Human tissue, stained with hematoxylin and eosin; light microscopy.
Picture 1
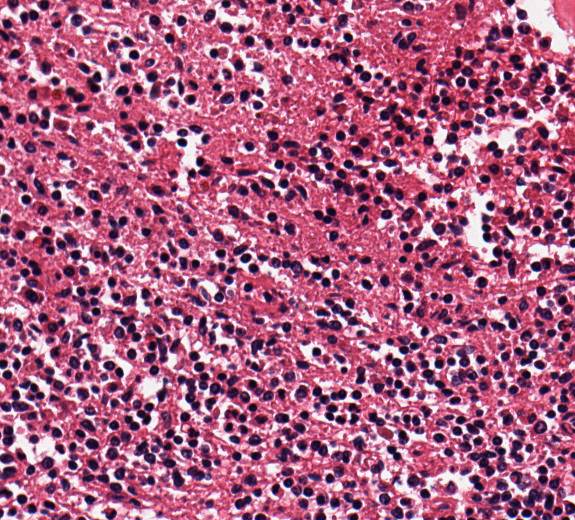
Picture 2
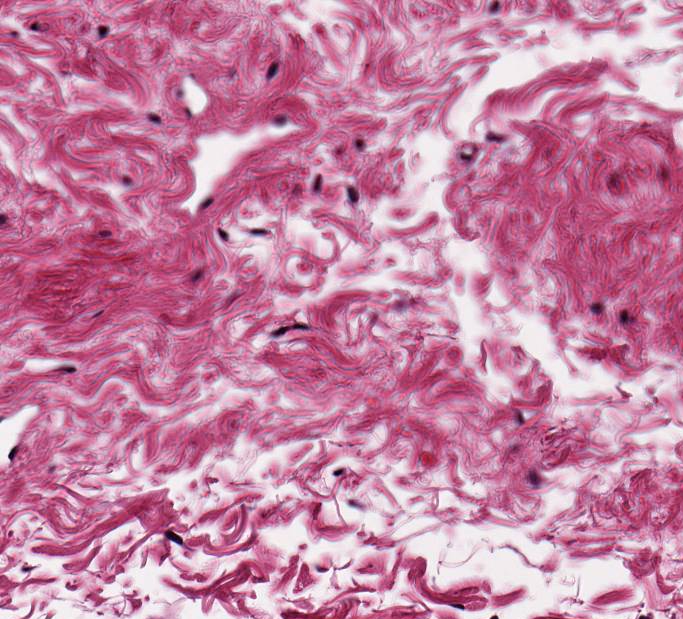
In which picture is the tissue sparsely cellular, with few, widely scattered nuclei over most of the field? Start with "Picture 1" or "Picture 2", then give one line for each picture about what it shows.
Picture 2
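Picture 1: The whole field is a diffuse, crowded sheet of cells with no organised units such as glands, follicles or tubules.
Picture 2: Nuclei are few, small, dark and scattered singly between the bundles.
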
